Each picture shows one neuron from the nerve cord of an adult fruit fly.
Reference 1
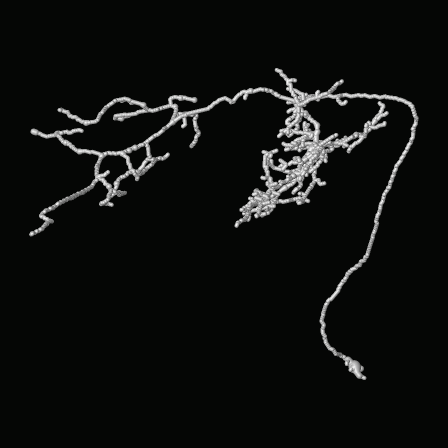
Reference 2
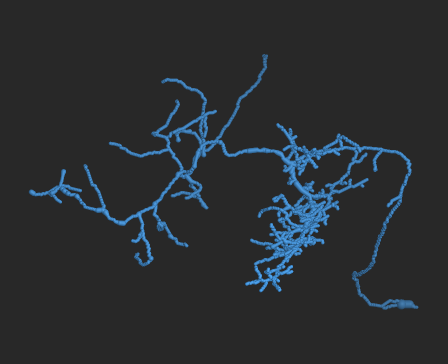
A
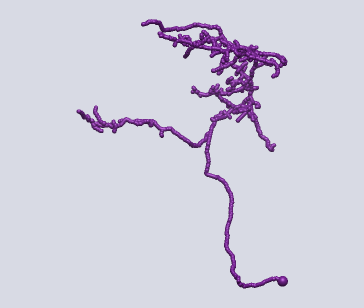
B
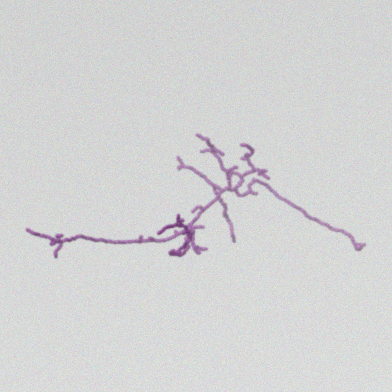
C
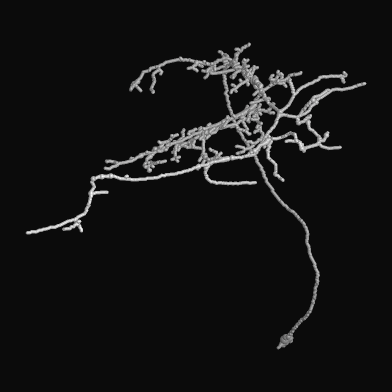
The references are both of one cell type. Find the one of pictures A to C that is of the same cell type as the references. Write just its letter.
C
